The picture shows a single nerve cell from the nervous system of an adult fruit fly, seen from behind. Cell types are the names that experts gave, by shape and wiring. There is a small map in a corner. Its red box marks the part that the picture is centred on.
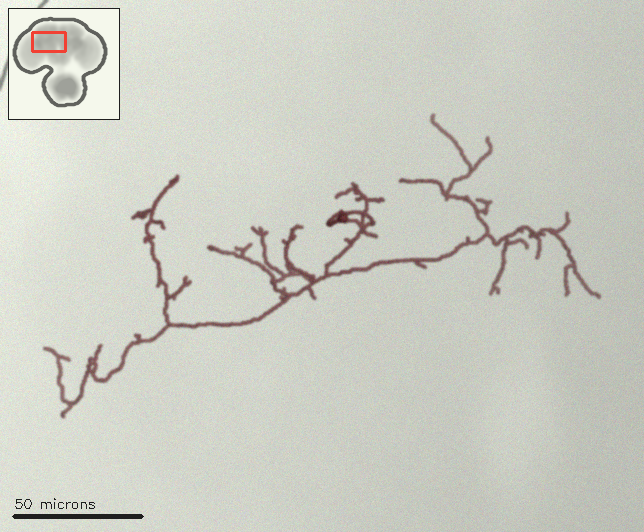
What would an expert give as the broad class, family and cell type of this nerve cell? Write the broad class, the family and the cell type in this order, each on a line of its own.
visual projection neuron
hemilineage PSp3
LoVP22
